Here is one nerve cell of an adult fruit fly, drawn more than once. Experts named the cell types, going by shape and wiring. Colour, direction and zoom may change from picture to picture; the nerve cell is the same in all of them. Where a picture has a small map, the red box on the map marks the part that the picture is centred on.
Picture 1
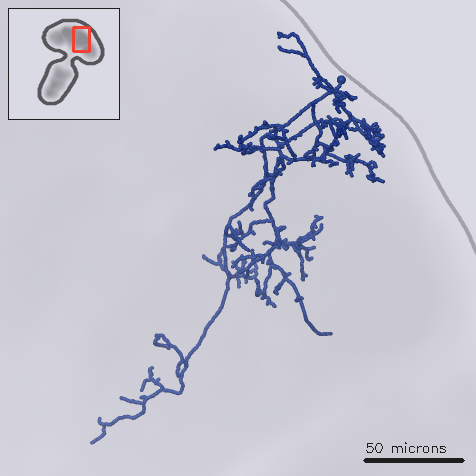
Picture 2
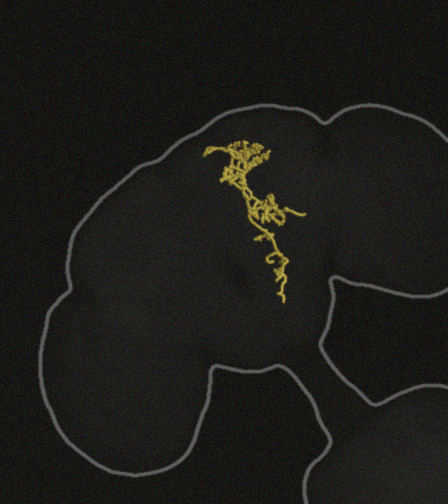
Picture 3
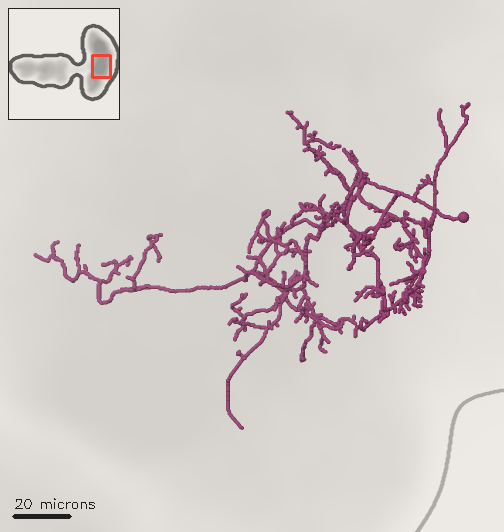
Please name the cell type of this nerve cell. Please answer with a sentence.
The cell type is LAL028.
